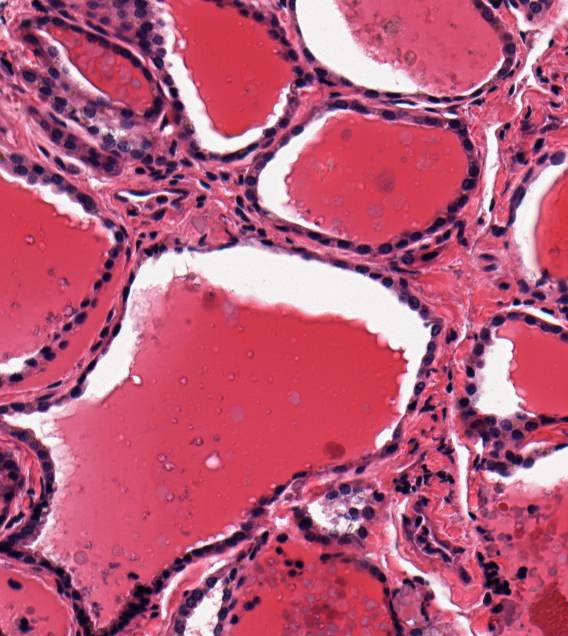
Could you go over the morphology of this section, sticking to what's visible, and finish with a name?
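Closed follicles fill the field, rounded to angular and varying in size; the largest sits in the lower left-centre. Looking closely, each is lined by a single layer of flattened to low cuboidal epithelial cells, their small, dark-staining, round to oval nuclei set in one row. Between the follicles I see thin pink fibrous septa with scattered spindle-shaped nuclei. The tissue is thyroid.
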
